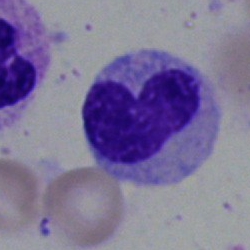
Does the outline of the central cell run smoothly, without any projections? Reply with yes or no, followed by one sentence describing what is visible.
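Yes. The cell outline is round and smooth.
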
